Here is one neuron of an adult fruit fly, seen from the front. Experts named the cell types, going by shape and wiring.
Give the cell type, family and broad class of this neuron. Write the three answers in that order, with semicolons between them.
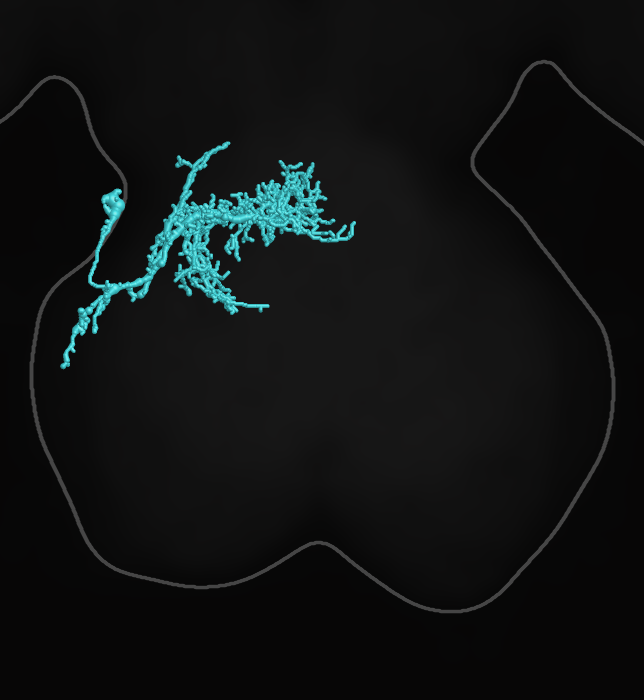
IN19A142; hemilineage 19A; nerve-cord intrinsic neuron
